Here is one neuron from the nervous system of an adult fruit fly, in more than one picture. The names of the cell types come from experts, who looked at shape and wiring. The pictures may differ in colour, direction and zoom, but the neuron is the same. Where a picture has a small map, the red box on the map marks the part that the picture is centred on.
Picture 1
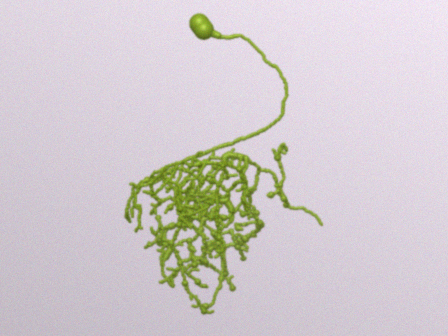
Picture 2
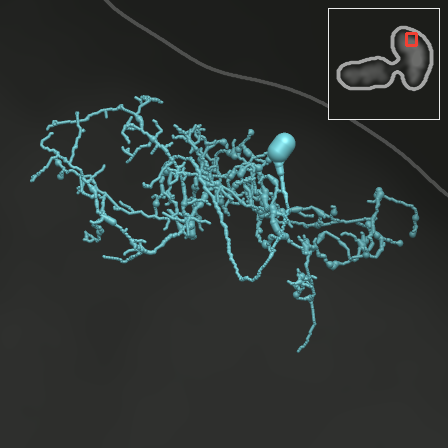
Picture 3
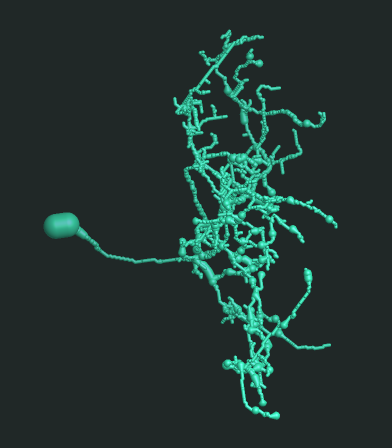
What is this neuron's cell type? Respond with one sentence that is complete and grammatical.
Cell type LHAV5c1 is what this neuron is.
